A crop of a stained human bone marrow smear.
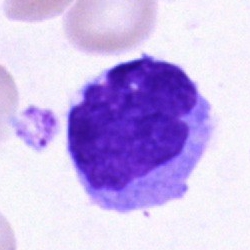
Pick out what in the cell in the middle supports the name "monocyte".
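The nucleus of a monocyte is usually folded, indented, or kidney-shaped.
Here the nucleus fills most of the cell and has an irregular, lumpy outline with shallow notches, which agrees with that pattern. It lies toward the upper left, so the cytoplasm is mainly on the lower right. The chromatin stains dark purple and appears dense, with a mottled texture.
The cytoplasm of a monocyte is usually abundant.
In this cell the cytoplasm forms a moderate rim of pale greyish-blue, a smaller share than is usual.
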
